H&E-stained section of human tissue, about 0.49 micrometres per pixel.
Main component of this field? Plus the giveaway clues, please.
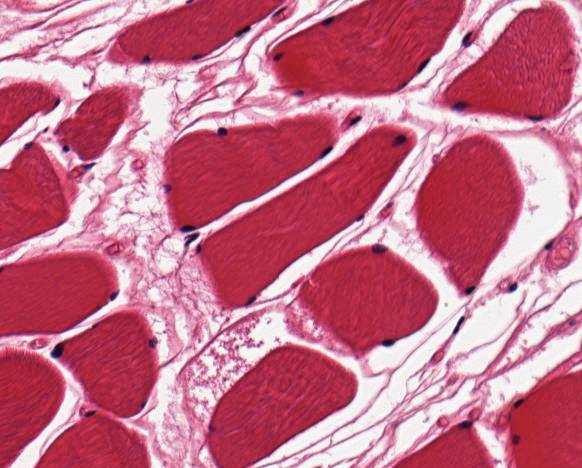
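Tissue: skeletal muscle. Fibre nuclei small, dark, flattened, sitting at the fibre edges just under the surface.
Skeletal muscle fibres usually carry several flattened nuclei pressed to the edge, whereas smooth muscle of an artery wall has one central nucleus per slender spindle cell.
Cytoplasm evenly and deeply red with eosin; no fat cells among the fibres.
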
